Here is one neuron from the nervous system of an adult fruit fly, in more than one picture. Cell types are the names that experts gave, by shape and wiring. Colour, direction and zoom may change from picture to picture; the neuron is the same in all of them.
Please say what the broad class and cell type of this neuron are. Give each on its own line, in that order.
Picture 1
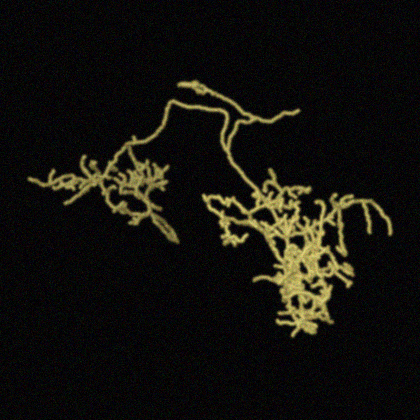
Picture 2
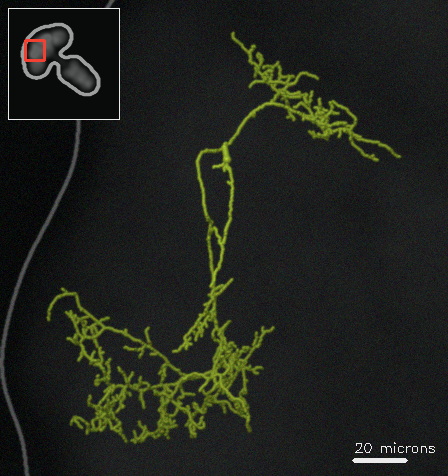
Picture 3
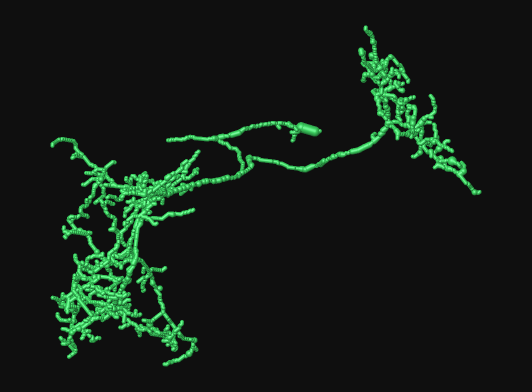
central-brain intrinsic neuron
SLP443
